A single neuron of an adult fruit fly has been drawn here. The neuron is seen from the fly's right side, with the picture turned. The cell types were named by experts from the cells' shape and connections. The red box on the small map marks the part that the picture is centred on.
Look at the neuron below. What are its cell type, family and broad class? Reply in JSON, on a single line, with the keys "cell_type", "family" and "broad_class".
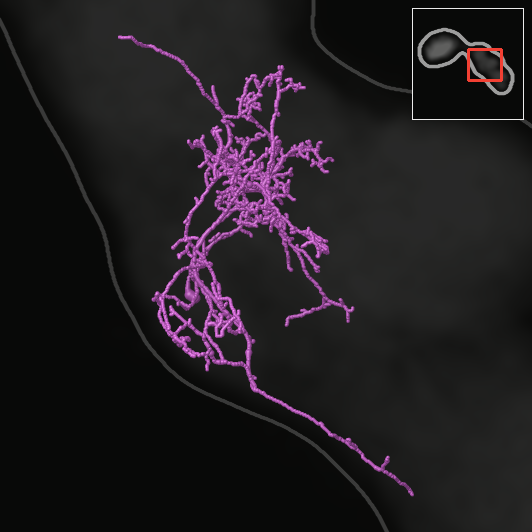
{"cell_type": "IN17A029", "family": "hemilineage 17A", "broad_class": "nerve-cord intrinsic neuron"}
